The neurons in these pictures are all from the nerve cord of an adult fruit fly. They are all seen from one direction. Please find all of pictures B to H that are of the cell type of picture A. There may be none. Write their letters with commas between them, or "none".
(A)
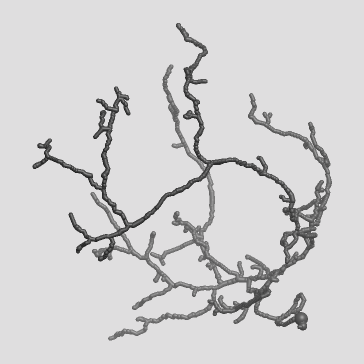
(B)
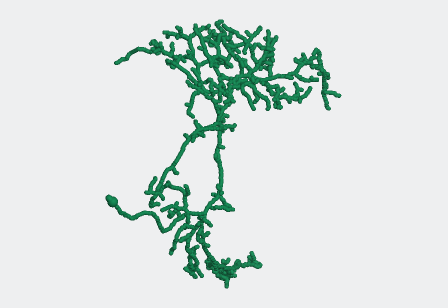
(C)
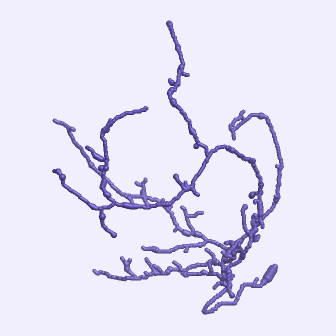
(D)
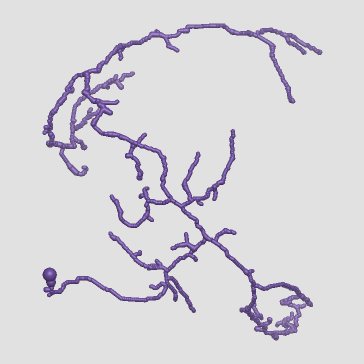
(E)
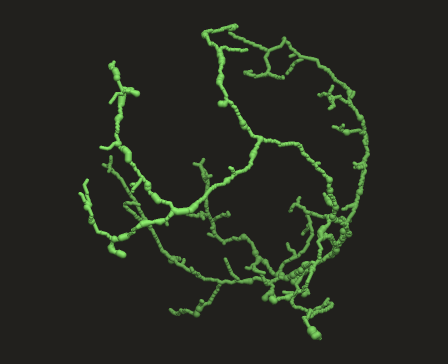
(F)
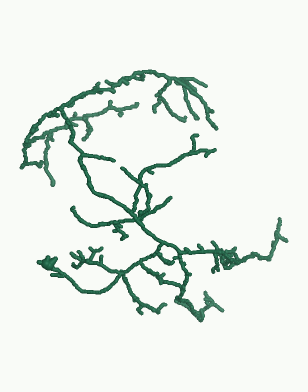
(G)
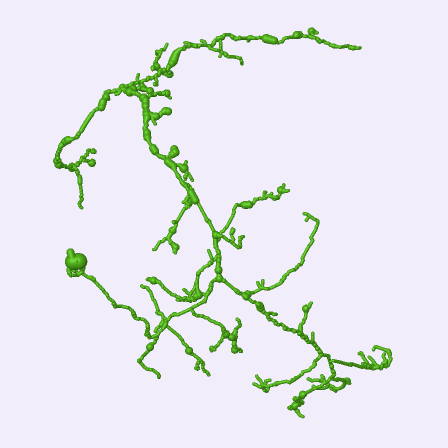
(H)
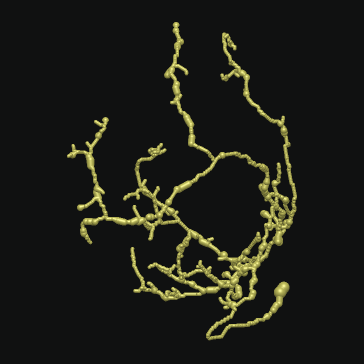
C, D, E, F, G, H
